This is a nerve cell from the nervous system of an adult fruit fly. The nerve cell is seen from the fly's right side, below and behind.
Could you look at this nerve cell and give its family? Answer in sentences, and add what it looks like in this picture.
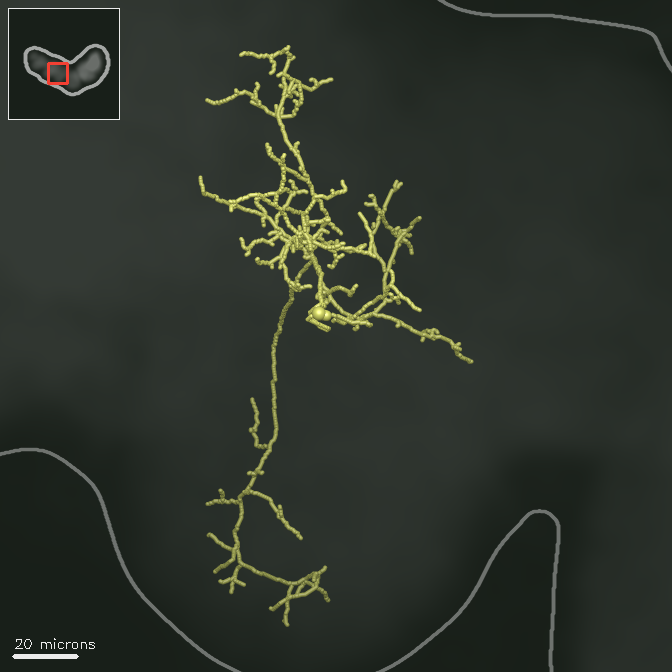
The family is hemilineage 12B. Its broad class is nerve-cord intrinsic neuron. Its cell body lies in the middle of the picture. From top to bottom in the picture it spans about 190 microns. Dozens of branch ends can be seen.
